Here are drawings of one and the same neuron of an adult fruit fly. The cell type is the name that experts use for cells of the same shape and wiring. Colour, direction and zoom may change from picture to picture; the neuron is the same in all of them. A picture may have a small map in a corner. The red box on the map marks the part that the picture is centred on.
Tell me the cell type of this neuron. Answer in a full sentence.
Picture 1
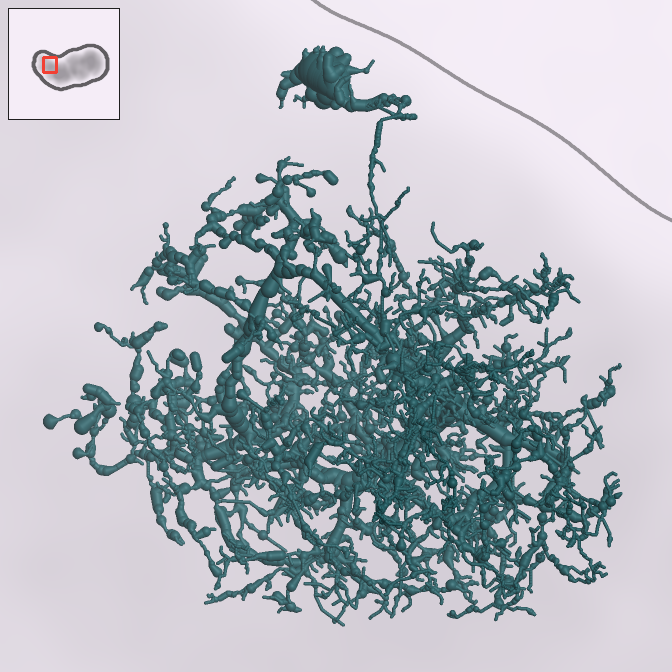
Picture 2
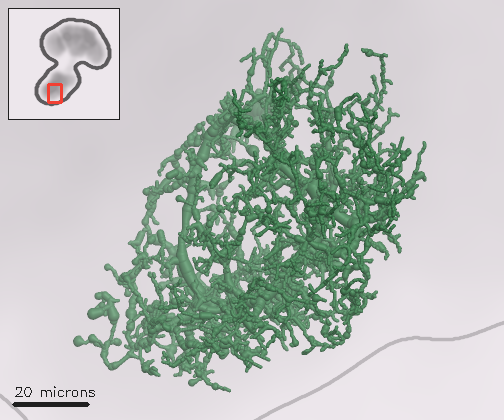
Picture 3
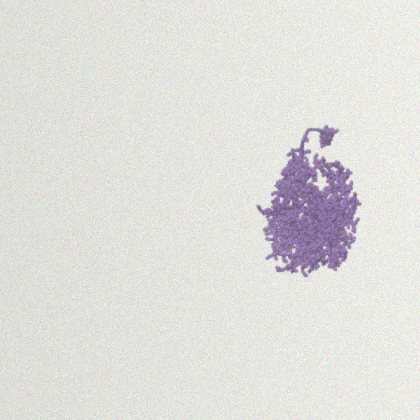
The cell type is IN19A007.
